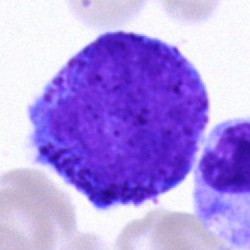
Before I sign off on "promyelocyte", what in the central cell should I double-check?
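This cell is a promyelocyte. Its outline is broadly rounded, with a few blunt corners, and its margin is slightly ragged rather than smooth. Dark purple granules are scattered across the cell and lie over the nuclear area. They are most crowded along the lower-left margin of the cell.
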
